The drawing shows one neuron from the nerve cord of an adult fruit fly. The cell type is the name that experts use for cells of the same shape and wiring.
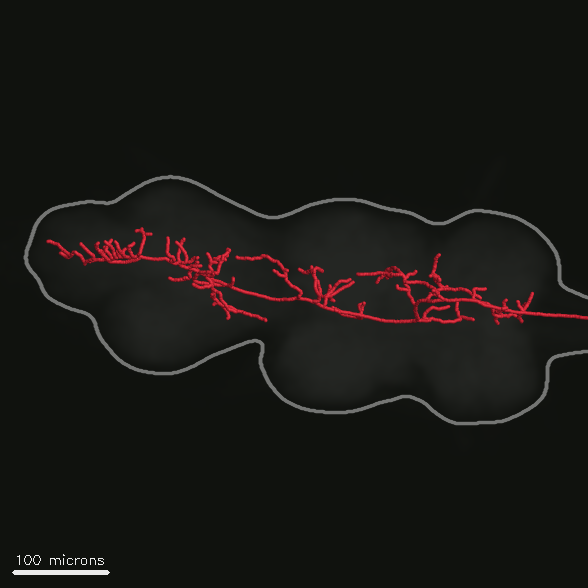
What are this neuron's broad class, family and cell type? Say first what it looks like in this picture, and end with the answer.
The drawing shows no cell body. Dozens of branch ends can be seen. It is a descending neuron. The family is DNg. The cell type is DNg102.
